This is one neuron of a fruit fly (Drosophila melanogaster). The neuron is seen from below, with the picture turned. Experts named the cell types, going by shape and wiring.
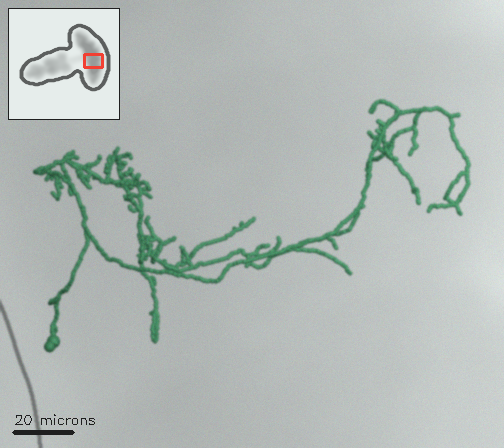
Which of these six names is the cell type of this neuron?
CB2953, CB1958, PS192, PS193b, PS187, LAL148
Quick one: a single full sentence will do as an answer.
The cell type of the neuron here is LAL148.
